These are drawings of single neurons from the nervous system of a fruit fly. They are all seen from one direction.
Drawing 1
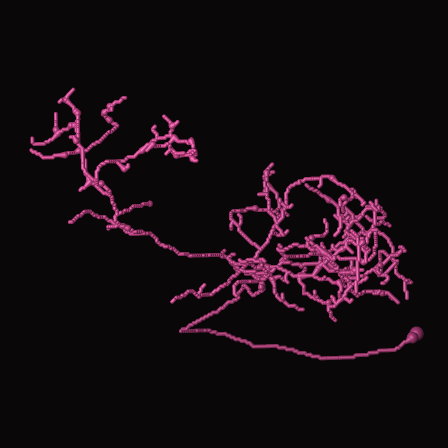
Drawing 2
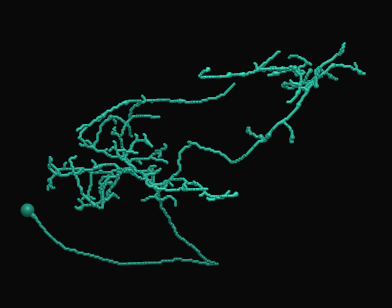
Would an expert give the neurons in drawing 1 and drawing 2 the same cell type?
yes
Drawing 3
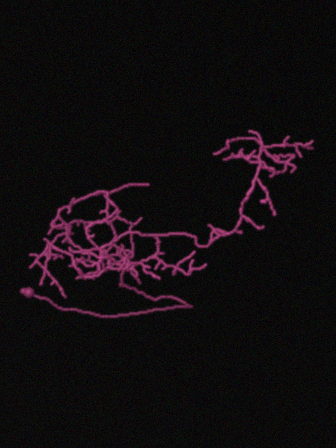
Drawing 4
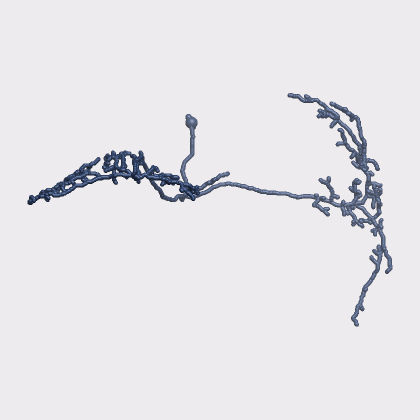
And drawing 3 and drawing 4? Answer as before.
no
